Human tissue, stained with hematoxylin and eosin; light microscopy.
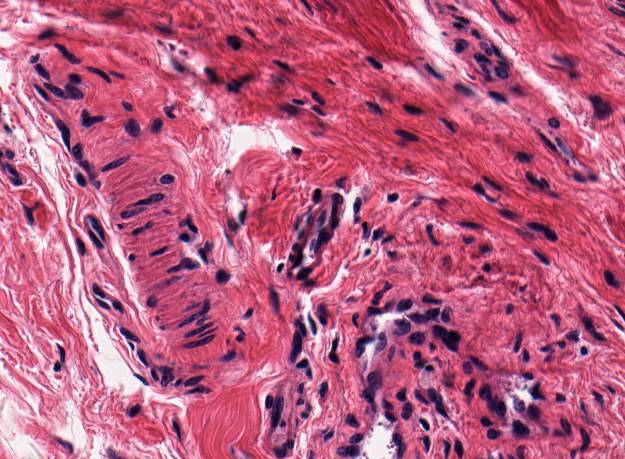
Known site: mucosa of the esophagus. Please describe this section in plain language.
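Notice how much of the field is taken up by densely packed, wavy, bright pink fibres. Most nuclei here are elongated, spindle-shaped and dark purple. In the left centre, follow the curved band where many elongated nuclei lie side by side in parallel rows. You won't find a fat cell anywhere.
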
